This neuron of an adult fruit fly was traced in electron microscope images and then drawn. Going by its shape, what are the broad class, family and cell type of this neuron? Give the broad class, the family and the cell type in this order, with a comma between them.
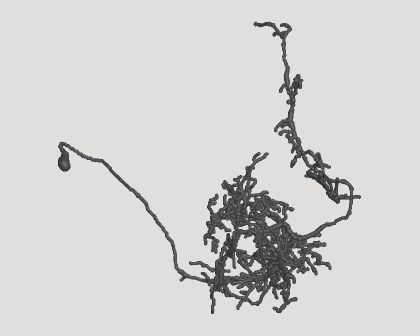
nerve-cord intrinsic neuron, hemilineage 14B, IN14B007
